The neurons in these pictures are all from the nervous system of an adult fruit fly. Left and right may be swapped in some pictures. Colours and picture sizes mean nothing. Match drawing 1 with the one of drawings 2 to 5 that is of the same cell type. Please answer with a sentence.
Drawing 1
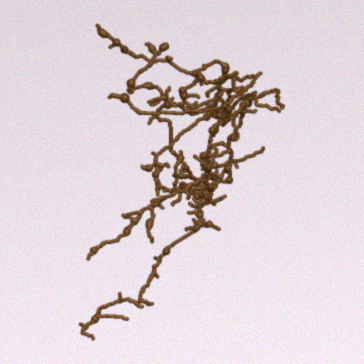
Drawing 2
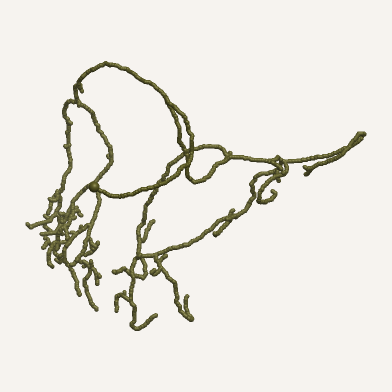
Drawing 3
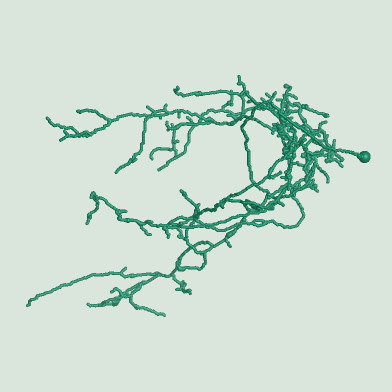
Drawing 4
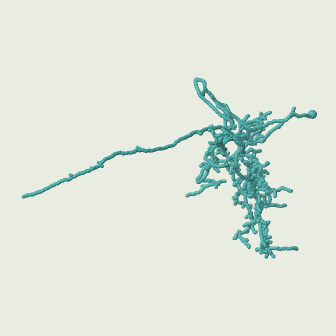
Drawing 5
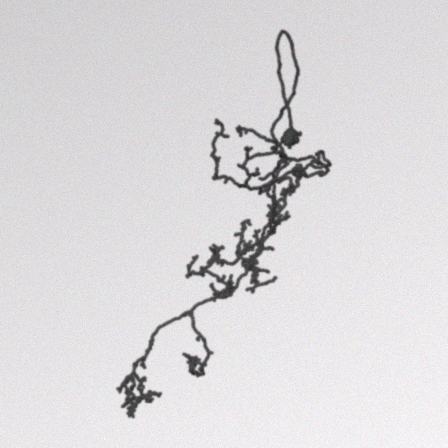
Drawing 5 is of the same cell type.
